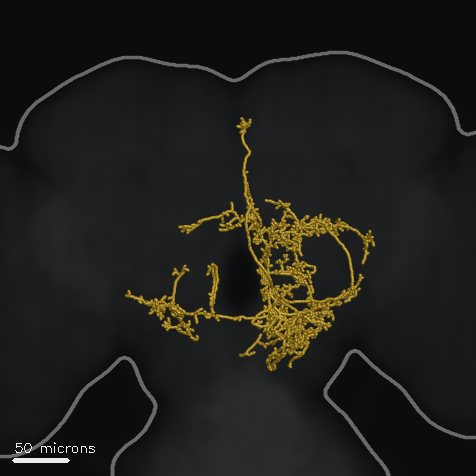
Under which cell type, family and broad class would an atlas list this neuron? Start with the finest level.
PS116; hemilineage DM1_antero_ventral; central-brain intrinsic neuron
